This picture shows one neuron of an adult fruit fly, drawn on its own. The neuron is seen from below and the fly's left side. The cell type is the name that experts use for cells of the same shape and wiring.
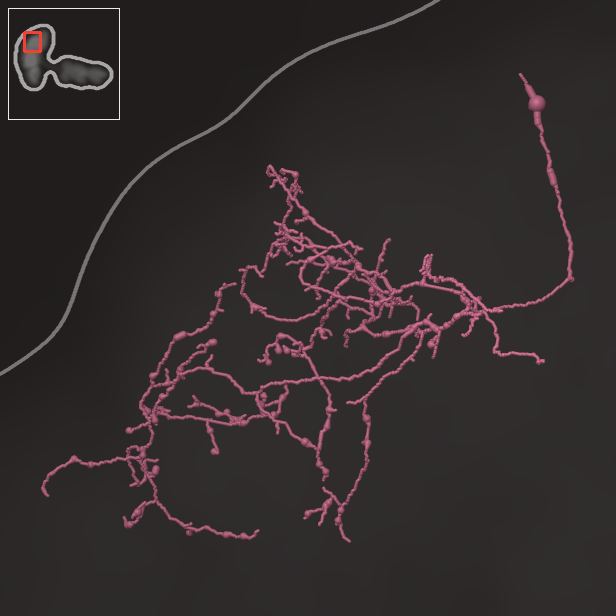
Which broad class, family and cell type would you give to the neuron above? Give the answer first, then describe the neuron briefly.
This is a central-brain intrinsic neuron. Its family is hemilineage VLPd&p1_posterior. It is of cell type SLP328. It lies in the brain. The cell body is at the upper right of the picture. Dozens of branch ends can be seen.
